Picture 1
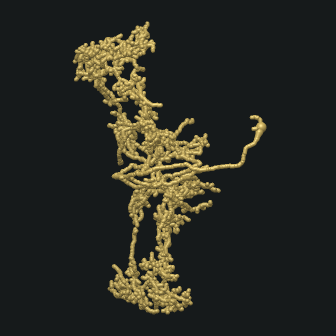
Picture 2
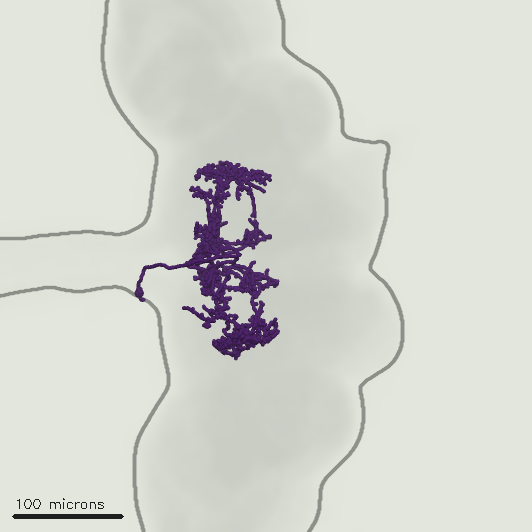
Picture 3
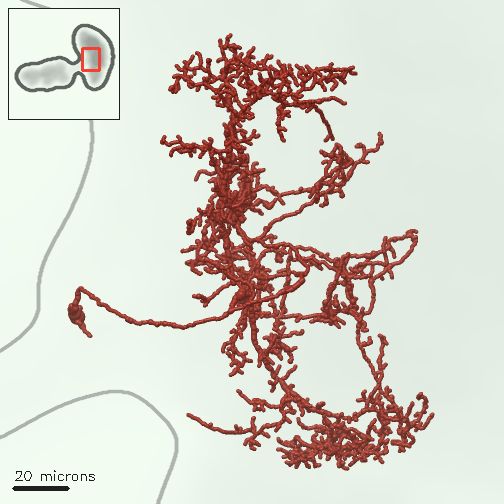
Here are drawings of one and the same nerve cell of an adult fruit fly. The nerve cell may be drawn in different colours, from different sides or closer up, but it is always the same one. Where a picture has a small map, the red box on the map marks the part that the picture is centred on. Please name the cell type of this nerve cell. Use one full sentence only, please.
The cell type to which this nerve cell belongs is GNG007.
